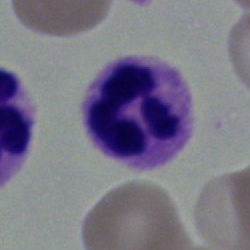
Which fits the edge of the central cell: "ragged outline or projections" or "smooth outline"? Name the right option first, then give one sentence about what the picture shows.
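Smooth outline. The cell outline is round and smooth.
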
